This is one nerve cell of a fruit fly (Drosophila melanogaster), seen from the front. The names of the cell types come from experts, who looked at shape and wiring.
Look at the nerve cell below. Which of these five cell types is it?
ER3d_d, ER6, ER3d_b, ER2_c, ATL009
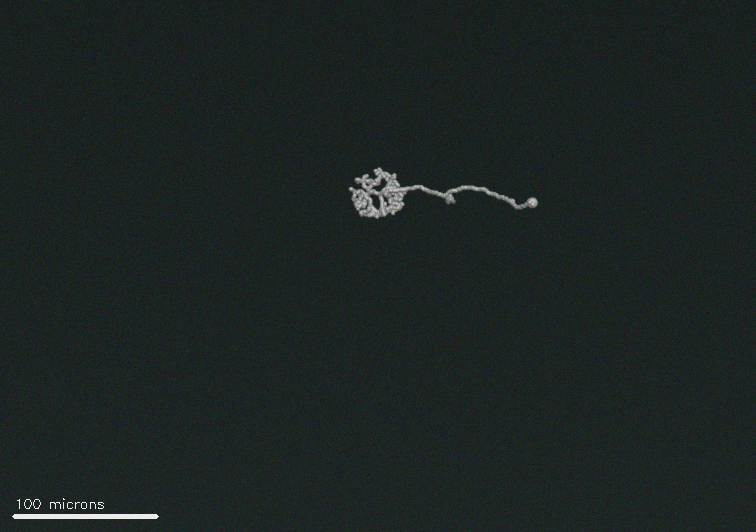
ER3d_b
